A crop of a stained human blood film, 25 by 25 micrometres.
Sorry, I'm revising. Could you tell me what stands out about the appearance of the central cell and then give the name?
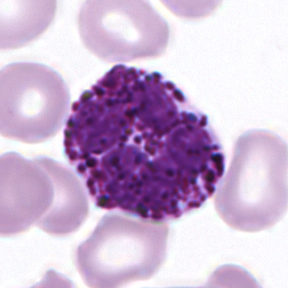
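Roughly round, I'd say, though the edge is slightly bumpy where granules form it. The whole cell, about 14 micrometres across, is densely packed with coarse dark purple granules of noticeably varying size. They lie over the nucleus and blur its outline. I'd call this a basophil.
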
